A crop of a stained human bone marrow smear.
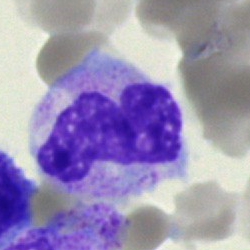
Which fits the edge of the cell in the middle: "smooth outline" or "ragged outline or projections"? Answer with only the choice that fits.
Smooth outline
